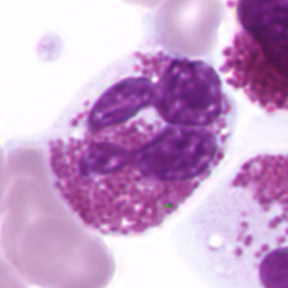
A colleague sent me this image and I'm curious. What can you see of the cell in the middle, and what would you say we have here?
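Outline roughly oval. No nucleoli visible in the nucleus. Cytoplasm packed with coarse round granules of even size, most crowded in the lower part of the cell, below the nucleus. Eosinophil.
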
